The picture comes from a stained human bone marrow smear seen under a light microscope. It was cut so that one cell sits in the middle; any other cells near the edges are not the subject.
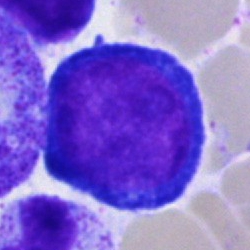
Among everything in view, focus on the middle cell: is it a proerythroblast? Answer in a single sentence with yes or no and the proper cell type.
Yes, the crop is centred on a proerythroblast.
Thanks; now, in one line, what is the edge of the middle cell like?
Ragged or projecting, the border of this cell departs from a smooth contour.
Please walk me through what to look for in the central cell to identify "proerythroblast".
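For the proerythroblast, here's what the picture gives you: finely granular chromatin with no coarse dark clumps. The cytoplasm is just a narrow rim around the nucleus, and it's a deep, dark blue. There's also a single small knob-like projection sticking out from the top edge of the cell.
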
